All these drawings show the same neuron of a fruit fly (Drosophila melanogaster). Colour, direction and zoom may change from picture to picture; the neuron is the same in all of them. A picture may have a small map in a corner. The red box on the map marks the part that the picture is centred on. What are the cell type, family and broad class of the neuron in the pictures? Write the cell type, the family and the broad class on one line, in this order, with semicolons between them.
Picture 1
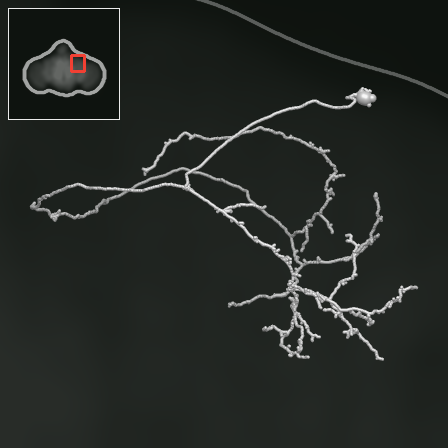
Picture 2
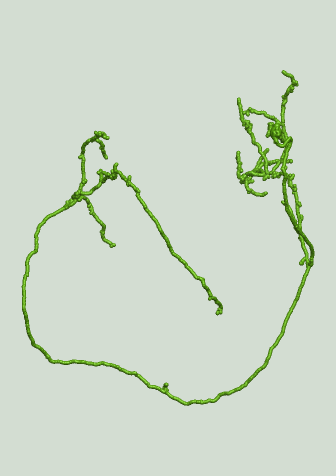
LHPV5b3; hemilineage DL1_dorsal; central-brain intrinsic neuron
